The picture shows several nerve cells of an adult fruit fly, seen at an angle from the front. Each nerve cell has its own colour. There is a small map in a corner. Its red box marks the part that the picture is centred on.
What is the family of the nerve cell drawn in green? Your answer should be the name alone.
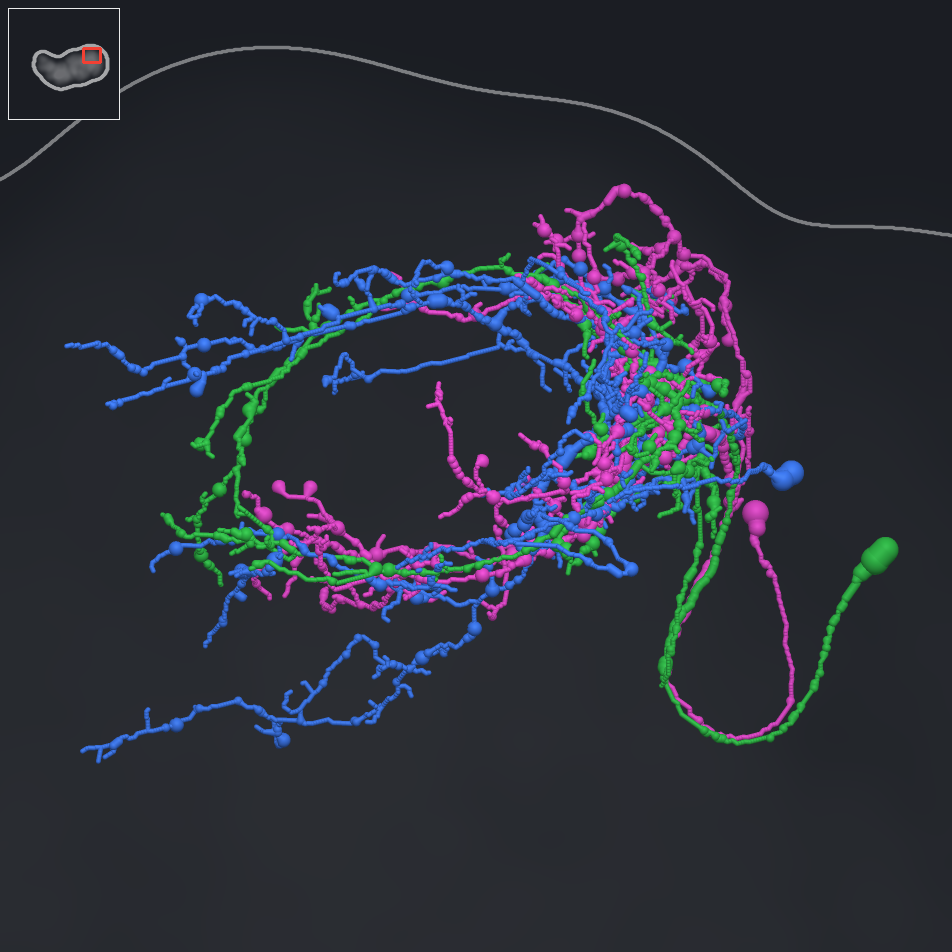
hemilineage VLPl4_dorsal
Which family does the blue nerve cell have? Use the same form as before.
hemilineage SLPad1_anterior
